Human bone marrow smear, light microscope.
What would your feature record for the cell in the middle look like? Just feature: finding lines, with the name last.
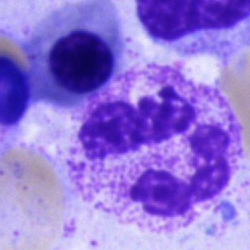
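Nucleus: divided into several lobes set in a curved ring
Chromatin: coarsely clumped and dark purple
Cytoplasm: abundant and pale lilac
Granules: fine, pink-violet, spread throughout the cytoplasm
Name: segmented neutrophil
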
